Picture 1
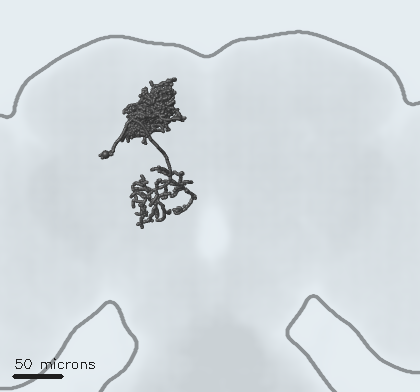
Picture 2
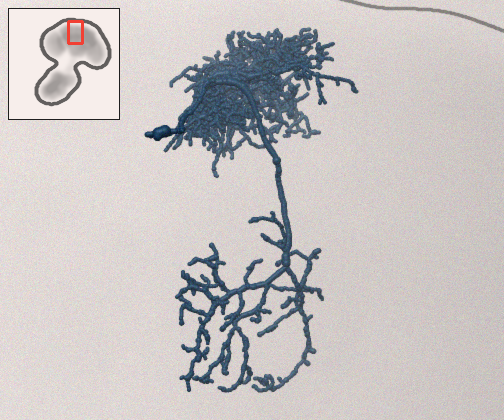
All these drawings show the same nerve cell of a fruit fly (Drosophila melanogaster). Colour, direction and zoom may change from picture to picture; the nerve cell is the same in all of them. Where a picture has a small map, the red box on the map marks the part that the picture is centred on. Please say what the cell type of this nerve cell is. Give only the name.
MBON31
